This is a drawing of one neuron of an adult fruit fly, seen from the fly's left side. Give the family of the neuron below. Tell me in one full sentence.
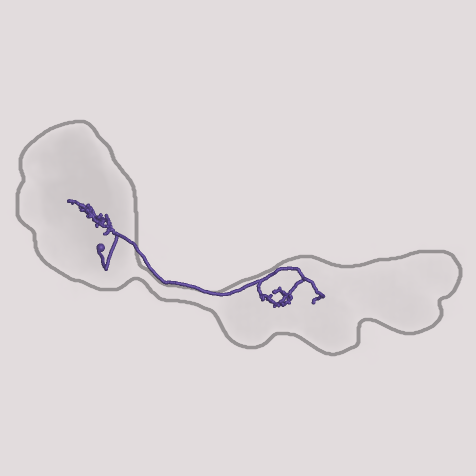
This neuron is of the family hemilineage LB12.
